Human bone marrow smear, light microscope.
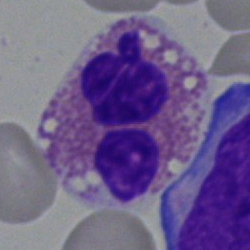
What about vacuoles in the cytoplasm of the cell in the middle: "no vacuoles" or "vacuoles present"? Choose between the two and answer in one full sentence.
This cell shows one or more clear vacuoles in its cytoplasm.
